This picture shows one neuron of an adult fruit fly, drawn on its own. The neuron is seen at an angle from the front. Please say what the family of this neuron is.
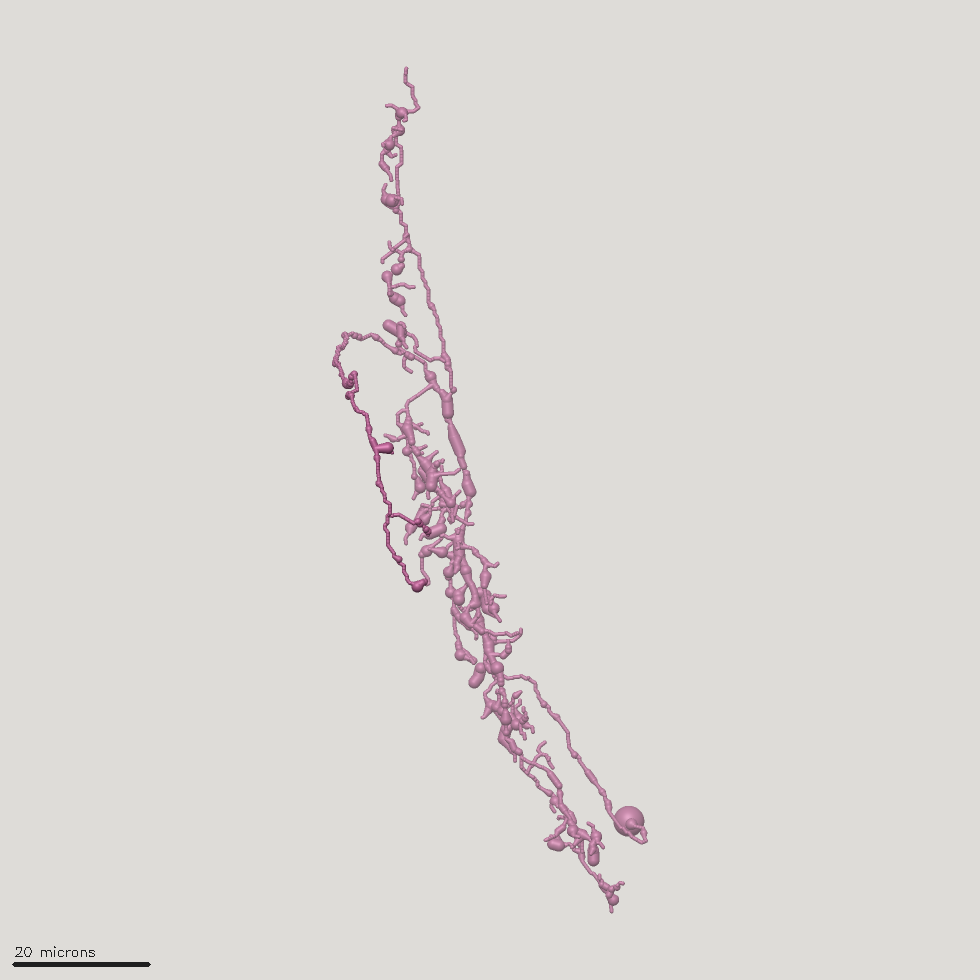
Tlp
